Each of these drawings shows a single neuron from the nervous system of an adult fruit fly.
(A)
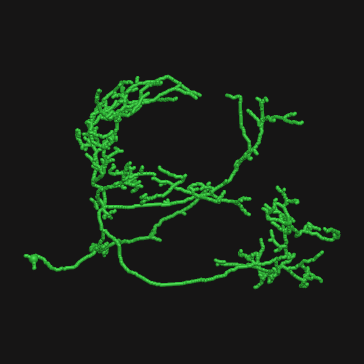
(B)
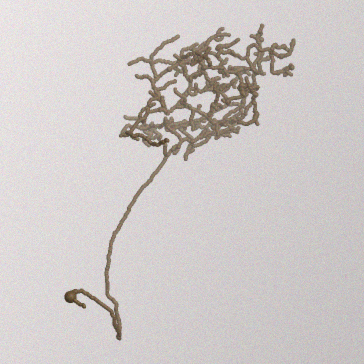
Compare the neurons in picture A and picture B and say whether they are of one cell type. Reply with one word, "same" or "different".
different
